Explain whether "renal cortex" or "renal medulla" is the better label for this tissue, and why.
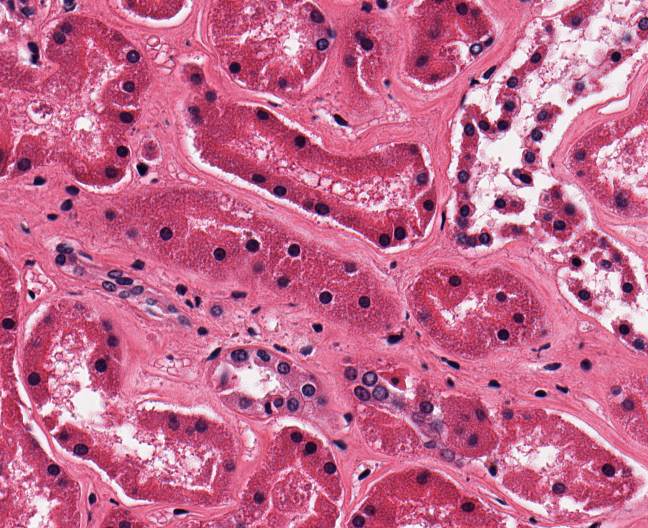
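This is renal cortex. What decides it for me: the closely packed tubules show up as a mix of elongated and rounded profiles.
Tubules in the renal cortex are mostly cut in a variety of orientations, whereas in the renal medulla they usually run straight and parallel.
Beyond that, thin bands of stroma separate the tubules, and the epithelial cells have abundant, finely granular, deeply eosinophilic cytoplasm with a single round, dark nucleus each, fairly uniform in size.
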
